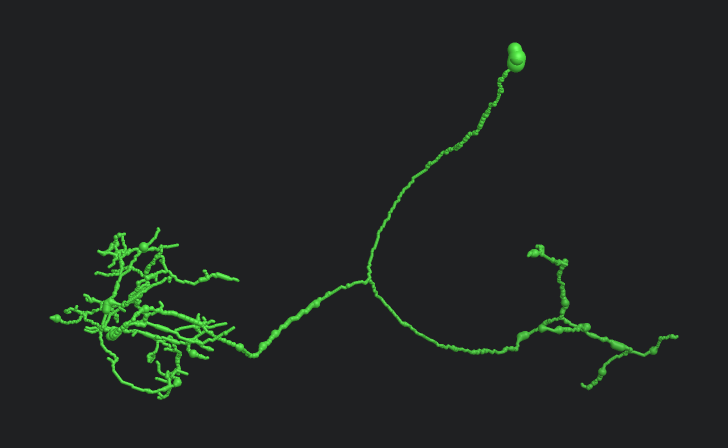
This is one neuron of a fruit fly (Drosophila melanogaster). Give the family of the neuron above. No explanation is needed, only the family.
hemilineage VPNd1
